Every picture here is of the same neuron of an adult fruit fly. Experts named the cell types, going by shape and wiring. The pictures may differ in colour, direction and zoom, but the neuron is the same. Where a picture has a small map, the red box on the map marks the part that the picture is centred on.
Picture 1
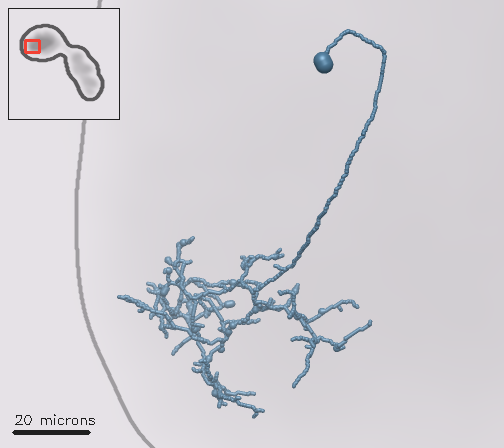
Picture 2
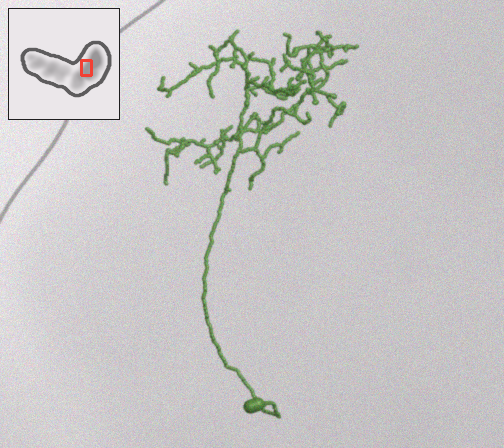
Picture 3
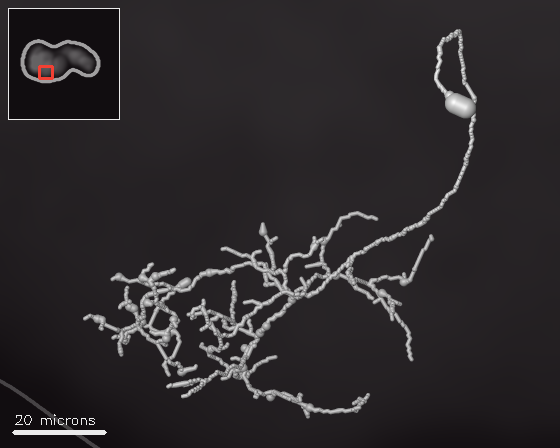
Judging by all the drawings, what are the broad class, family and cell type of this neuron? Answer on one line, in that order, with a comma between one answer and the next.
central-brain intrinsic neuron, hemilineage SLPal3_and_SLPal4_dorsal, CB2154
